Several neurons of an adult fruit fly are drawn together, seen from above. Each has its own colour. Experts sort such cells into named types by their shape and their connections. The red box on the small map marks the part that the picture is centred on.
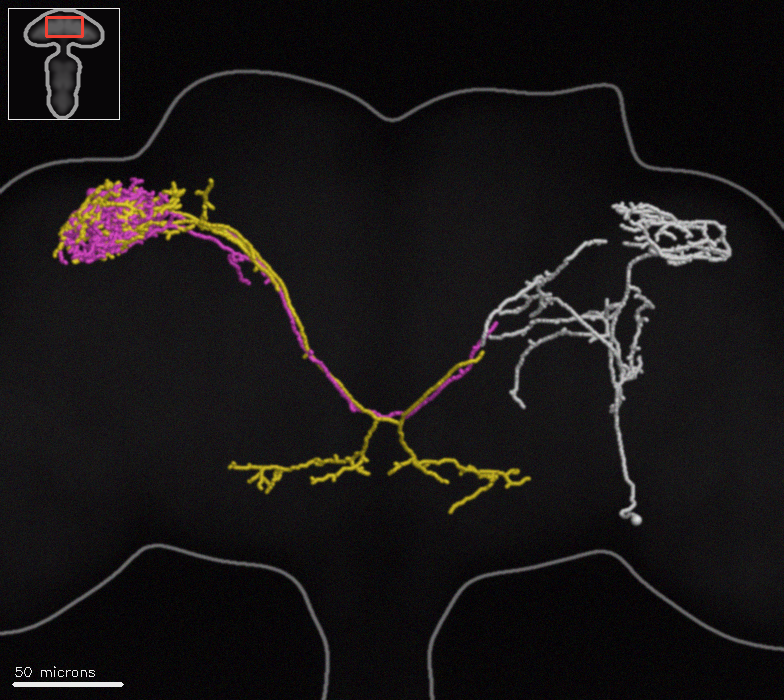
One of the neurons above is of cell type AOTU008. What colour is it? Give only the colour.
magenta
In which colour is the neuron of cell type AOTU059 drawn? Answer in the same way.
white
